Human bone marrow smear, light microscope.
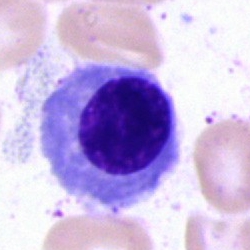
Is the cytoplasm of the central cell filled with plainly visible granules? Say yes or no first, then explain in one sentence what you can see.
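No. The cytoplasm shows no granules.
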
